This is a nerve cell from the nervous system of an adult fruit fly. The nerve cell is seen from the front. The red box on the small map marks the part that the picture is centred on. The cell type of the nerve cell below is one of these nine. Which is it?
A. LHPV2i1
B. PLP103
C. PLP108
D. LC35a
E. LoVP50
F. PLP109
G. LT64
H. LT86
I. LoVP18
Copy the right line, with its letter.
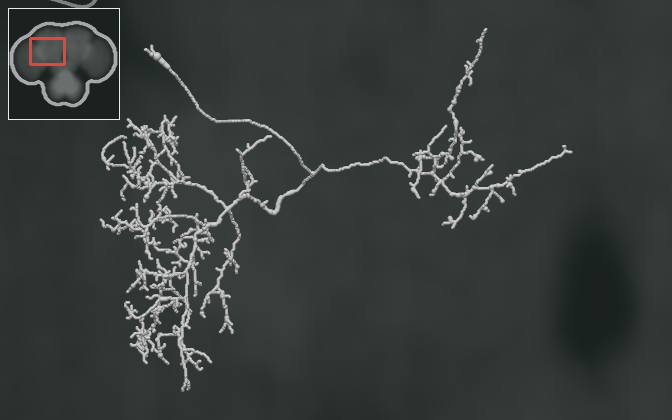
G. LT64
